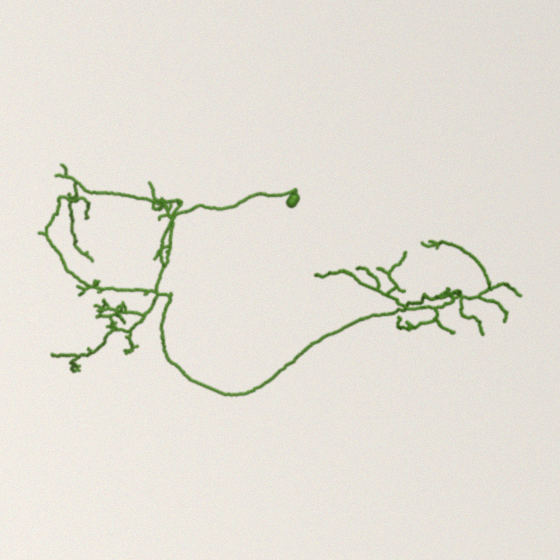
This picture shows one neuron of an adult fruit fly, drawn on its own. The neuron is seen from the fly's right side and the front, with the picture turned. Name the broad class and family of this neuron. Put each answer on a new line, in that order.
nerve-cord intrinsic neuron
hemilineage 17A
